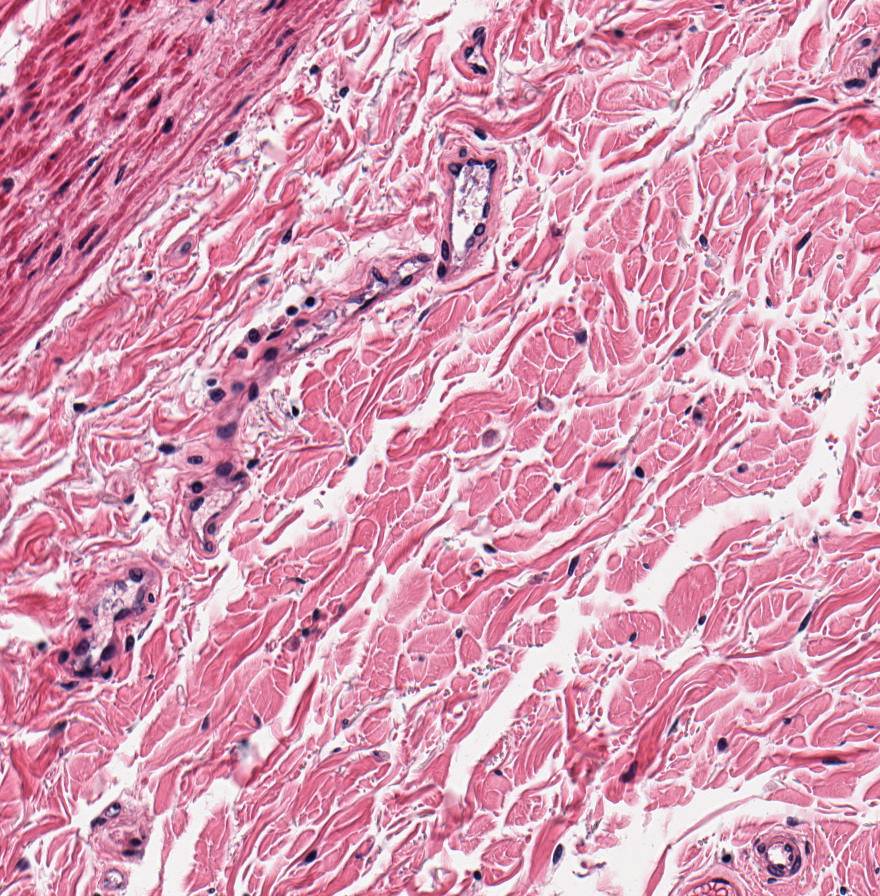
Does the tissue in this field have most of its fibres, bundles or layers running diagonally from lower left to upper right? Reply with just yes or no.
Yes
